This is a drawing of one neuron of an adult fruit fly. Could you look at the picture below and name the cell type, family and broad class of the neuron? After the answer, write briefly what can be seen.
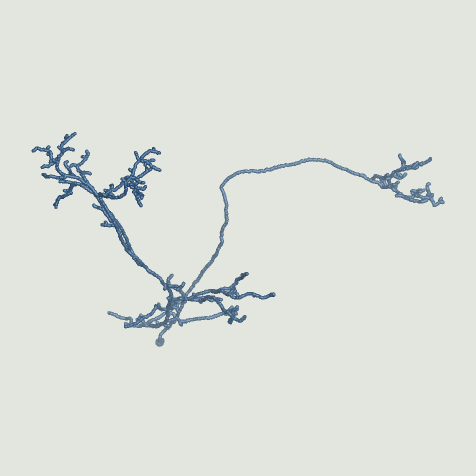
The cell type is CL328. The family is hemilineage DM5_central. Its broad class is central-brain intrinsic neuron. The picture shows dozens of branch ends. In this view it is wider than it is tall.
